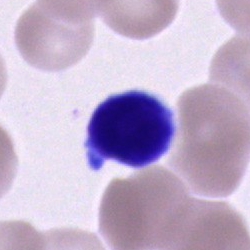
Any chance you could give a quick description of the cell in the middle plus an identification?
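Look first at the chromatin: dense, and stained a uniform deep violet-blue. You won't find any nucleoli in the nucleus. Nor are there granules anywhere in the cell. Now follow the lower left edge, where a small rounded bleb projects. This is a lymphocyte.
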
